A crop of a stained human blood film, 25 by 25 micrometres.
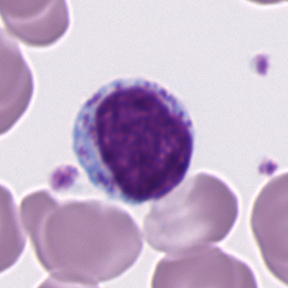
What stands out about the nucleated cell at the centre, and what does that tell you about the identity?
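Outline round, smooth. Nucleus off-centre, toward the right. Cytoplasm pale blue, with scattered small purple granules. Identification: large granular lymphocyte.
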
